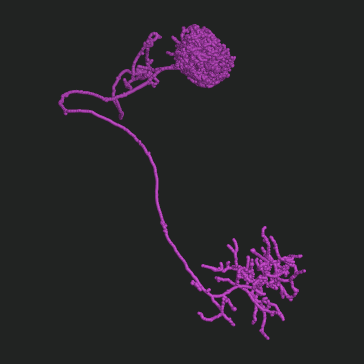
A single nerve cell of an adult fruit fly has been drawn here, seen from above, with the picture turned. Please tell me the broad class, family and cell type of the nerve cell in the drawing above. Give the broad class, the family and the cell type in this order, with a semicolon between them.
central-brain intrinsic neuron; hemilineage ALv1; DA1_vPN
